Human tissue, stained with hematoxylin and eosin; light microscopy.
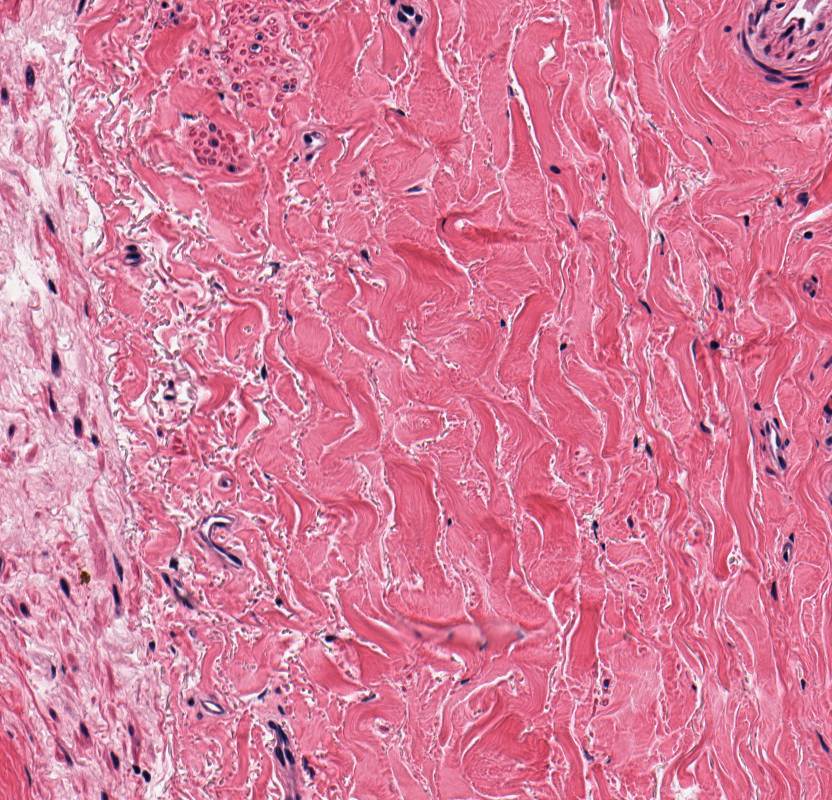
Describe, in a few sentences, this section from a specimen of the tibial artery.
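What strikes me first is that thick, wavy bundles of bright pink collagen, packed closely together, fill most of the field. They run mainly from top to bottom, though with wavy and oblique turns. Nuclei among them are sparse, small and dark, mostly spindle-shaped, each lying singly between bundles. And near the top edge, left of centre, there's a small cluster of tiny round profiles with dark dots among them.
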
